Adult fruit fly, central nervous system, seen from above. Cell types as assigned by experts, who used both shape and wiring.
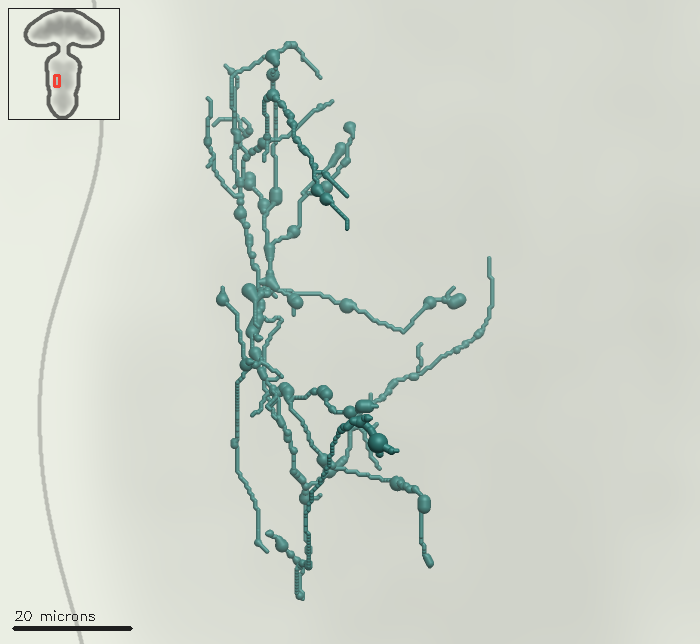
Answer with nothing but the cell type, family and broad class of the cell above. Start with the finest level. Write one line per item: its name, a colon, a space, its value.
cell type: IN11B020
family: hemilineage 11B
broad class: nerve-cord intrinsic neuron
